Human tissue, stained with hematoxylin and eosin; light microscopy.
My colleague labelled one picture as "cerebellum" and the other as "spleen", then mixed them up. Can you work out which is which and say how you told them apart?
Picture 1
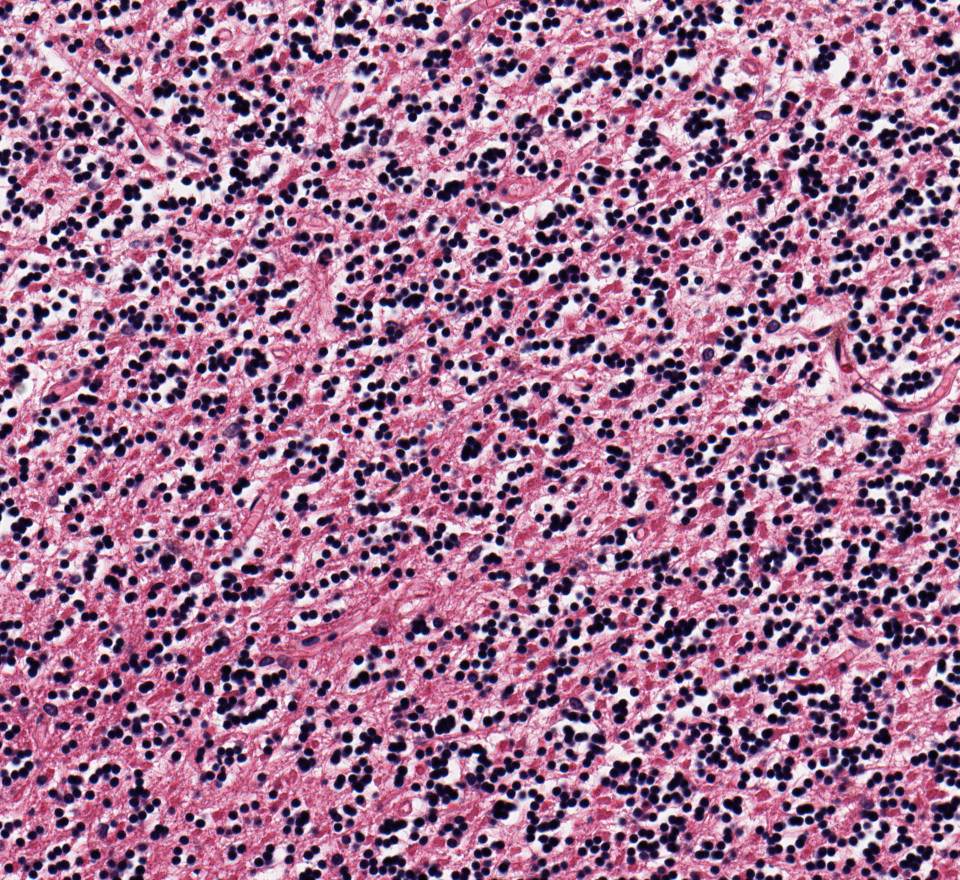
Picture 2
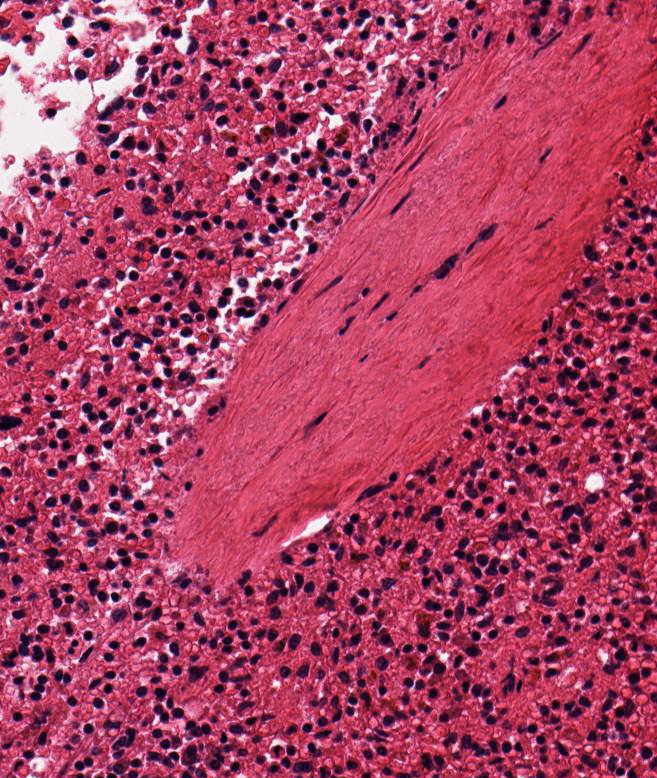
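Right, picture 1 is cerebellum and picture 2 is spleen. In the cerebellum I'm seeing small dark nuclei scattered densely and fairly evenly across the whole field, with no layering or grouping into units. Most of them are small, round and uniformly dark, with dense chromatin and scant or no visible cytoplasm, though a few larger, paler, oval nuclei sit among them. The spleen, on the other hand, has a single broad band of pink fibrous tissue running diagonally from lower left to upper right, with densely cellular tissue on both sides. Its fibres run parallel to the band's long axis, and the few nuclei inside it are elongated, spindle-shaped and aligned with them. On both sides, numerous red blood cells are packed among the nucleated cells.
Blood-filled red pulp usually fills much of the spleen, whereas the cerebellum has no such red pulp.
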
